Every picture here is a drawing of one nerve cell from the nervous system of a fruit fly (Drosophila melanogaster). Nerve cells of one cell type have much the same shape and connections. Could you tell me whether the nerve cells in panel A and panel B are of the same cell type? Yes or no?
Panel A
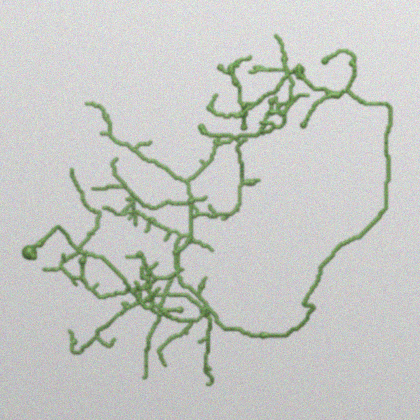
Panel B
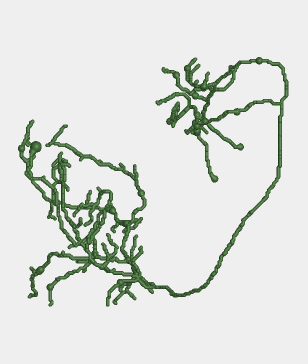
yes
